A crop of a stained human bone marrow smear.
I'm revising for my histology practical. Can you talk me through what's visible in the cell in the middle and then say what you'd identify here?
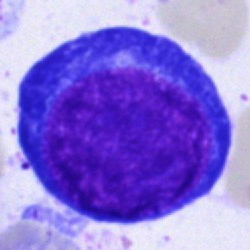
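Fine stippling of the chromatin runs throughout the nucleus. Around it the cytoplasm is a deep blue, its rim wider above the nucleus than below it. Just above the nucleus, a paler zone lies in the cytoplasm. Students should name this cell a proerythroblast.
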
